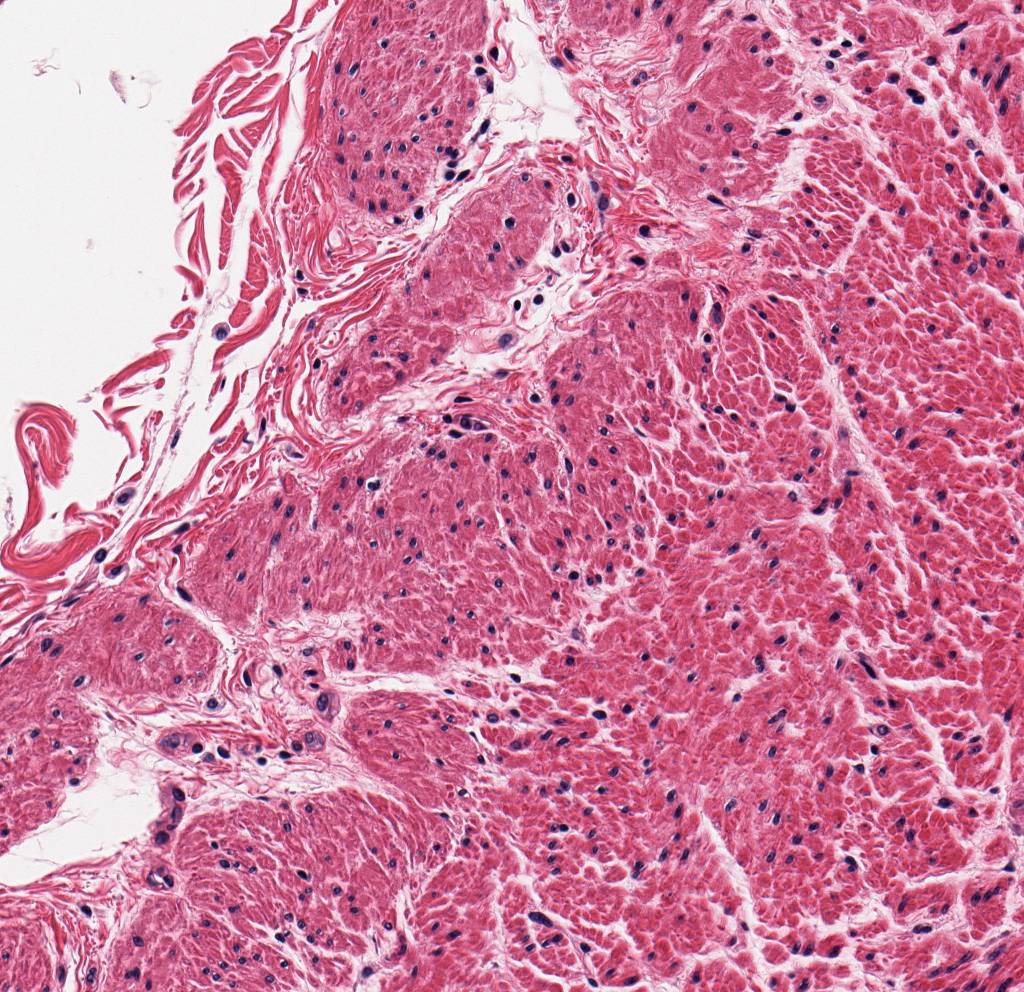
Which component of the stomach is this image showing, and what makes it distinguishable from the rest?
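What you're looking at is smooth muscle. Notice how most of the field is taken up by bundles of it, with thin strands of connective tissue running between them.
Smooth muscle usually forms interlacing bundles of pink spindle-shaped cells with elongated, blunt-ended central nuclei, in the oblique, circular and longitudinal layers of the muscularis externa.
There's no epithelium anywhere, no fat cells either, and the top left corner holds no tissue at all.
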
